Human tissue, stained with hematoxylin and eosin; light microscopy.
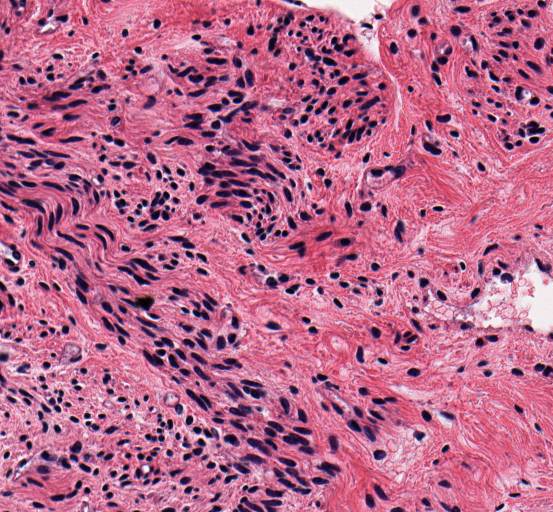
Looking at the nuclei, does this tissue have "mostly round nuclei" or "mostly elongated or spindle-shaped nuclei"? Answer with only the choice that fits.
Mostly elongated or spindle-shaped nuclei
